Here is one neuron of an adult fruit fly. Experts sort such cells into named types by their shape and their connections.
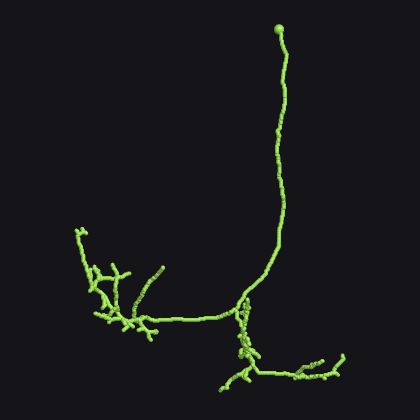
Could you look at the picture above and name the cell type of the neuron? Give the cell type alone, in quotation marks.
"WED103"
